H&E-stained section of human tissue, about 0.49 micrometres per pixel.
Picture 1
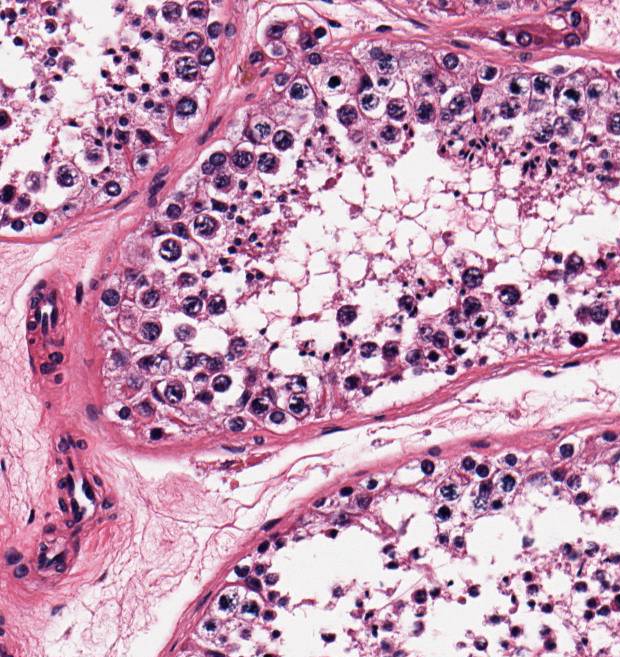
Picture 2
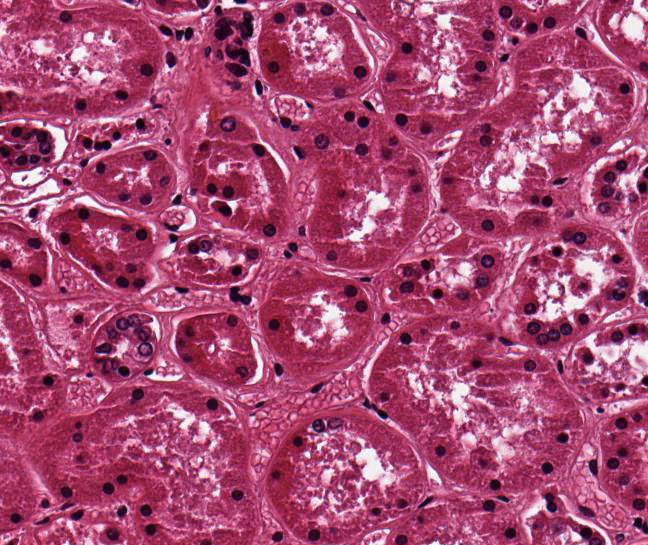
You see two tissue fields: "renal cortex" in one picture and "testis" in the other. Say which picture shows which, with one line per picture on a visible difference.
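Picture 1 – testis. The large central tubule is lined by many layers of cells stacked from its wall toward its centre.
Picture 2 – renal cortex. Most tubules are lined by a single layer of cuboidal cells with deeply eosinophilic, granular cytoplasm.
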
